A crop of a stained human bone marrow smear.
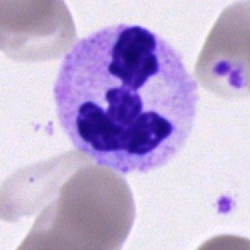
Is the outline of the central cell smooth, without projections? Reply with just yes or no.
Yes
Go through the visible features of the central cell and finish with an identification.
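The nucleus has dense chromatin staining dark purple, and no nucleoli are visible in it. Around it lies plentiful pale lilac cytoplasm without vacuoles. The cell is a segmented neutrophil.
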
